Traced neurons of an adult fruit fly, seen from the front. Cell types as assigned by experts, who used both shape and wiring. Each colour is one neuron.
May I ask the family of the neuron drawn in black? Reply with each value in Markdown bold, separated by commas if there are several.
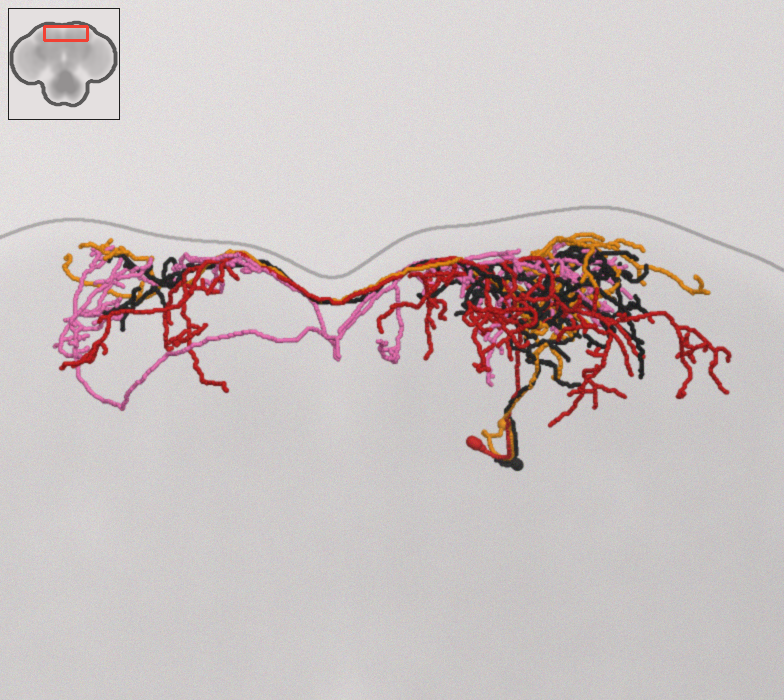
**hemilineage DM6_dorso_lateral**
